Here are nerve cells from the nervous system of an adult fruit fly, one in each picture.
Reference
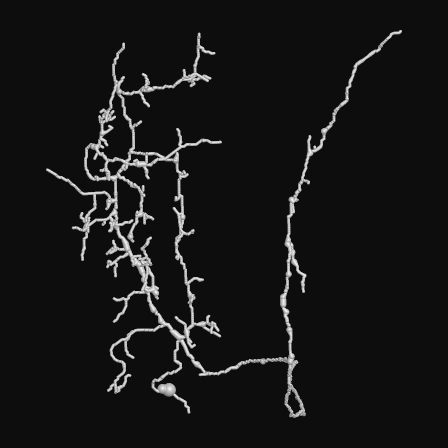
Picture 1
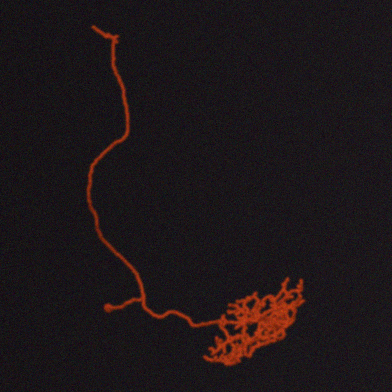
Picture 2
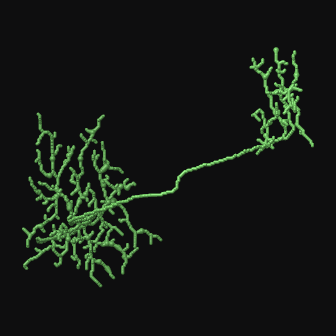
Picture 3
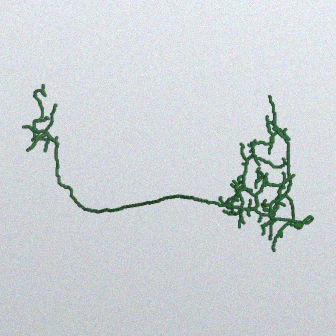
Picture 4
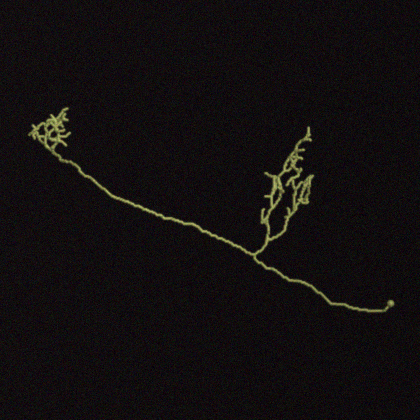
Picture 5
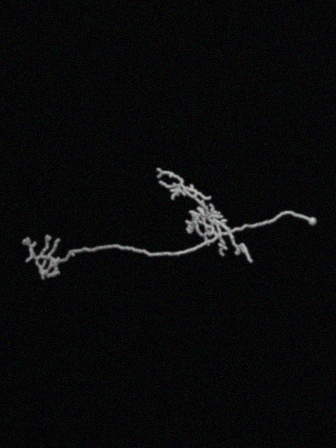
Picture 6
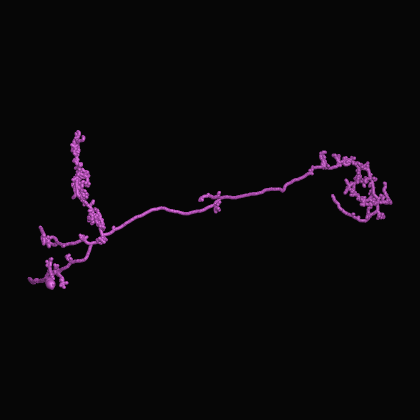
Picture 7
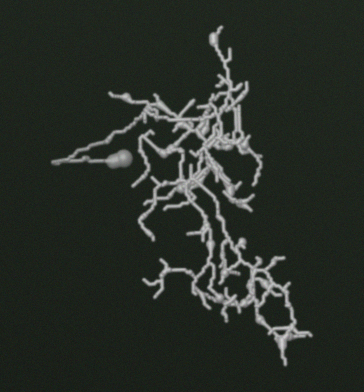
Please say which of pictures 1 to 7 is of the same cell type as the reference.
3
